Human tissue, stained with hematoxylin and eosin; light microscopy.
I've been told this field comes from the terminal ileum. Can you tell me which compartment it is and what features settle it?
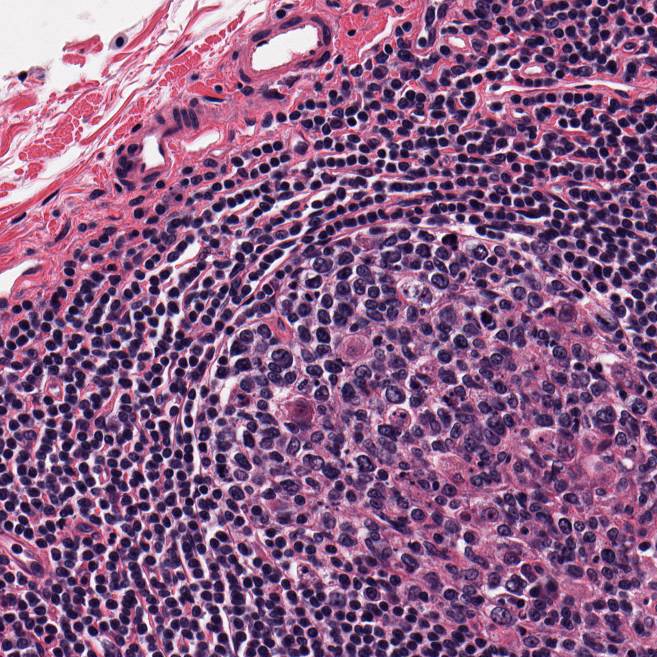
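Lymphoid tissue occupies this field. A large rounded follicle with a paler centre lies at the right and lower right, its upper and left sides ringed by concentric rows of small dark lymphocytes. Beyond it, small lymphocytes with dark round nuclei and scant cytoplasm form a dense sheet.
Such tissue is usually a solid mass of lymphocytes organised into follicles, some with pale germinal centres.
A band of pink fibrous connective tissue crosses the upper-left corner.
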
